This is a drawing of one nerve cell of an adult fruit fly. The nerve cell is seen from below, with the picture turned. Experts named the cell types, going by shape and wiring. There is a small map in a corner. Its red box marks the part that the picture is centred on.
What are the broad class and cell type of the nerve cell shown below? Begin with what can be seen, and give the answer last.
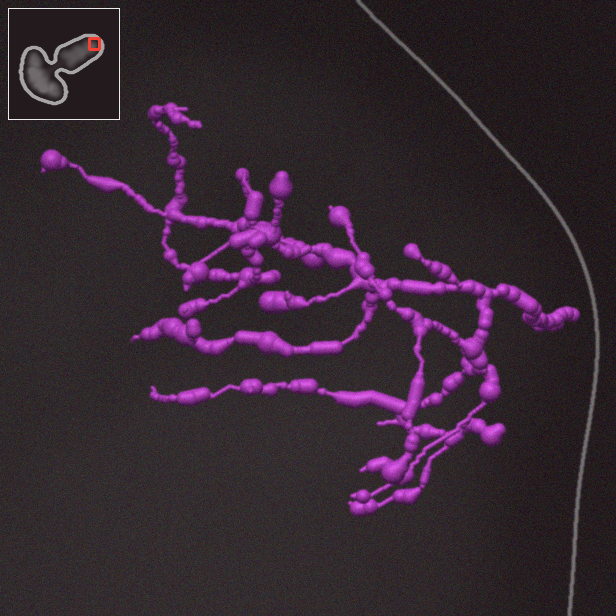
It is in the nerve cord and does not reach the brain. No cell body is drawn. It is a sensory neuron entering the nerve cord. Its cell type is SNxx09.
